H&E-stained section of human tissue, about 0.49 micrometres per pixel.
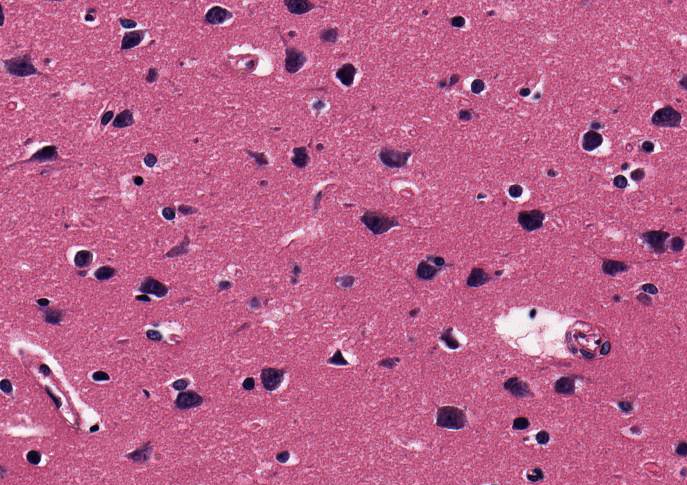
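Cerebral cortex, H&E-stained section. Cells lie singly, scattered fairly evenly across the whole field; no glands, tubules or layers. Background between cells: pink, finely granular, fibrillary neuropil. Smaller cells with small round dark nuclei and scant visible cytoplasm lie scattered between the neurons. Small thin-walled vessel running obliquely near lower left corner.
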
